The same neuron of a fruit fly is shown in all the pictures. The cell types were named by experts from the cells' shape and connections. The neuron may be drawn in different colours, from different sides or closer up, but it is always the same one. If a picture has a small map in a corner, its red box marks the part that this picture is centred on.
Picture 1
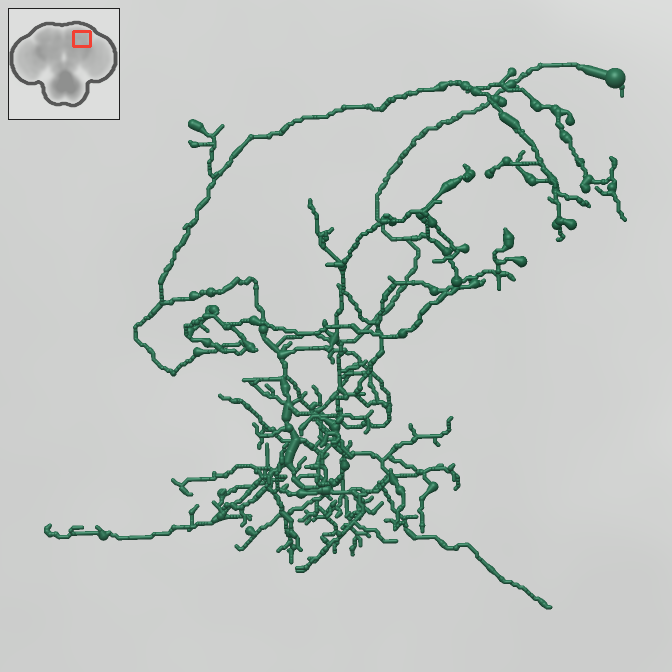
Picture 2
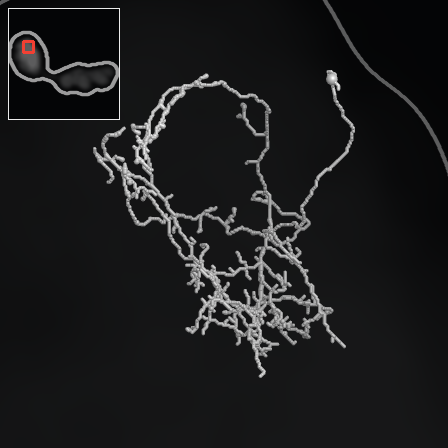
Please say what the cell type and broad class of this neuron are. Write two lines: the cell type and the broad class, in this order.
SLP383
central-brain intrinsic neuron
